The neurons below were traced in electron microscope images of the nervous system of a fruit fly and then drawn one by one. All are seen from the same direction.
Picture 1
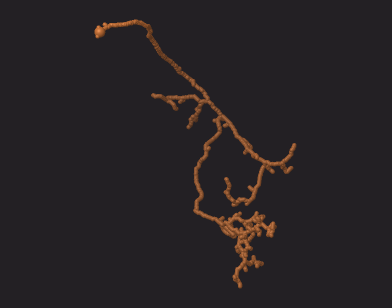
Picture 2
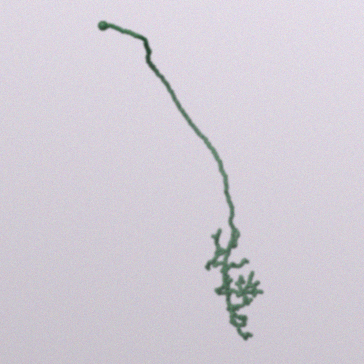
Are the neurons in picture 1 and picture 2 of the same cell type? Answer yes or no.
no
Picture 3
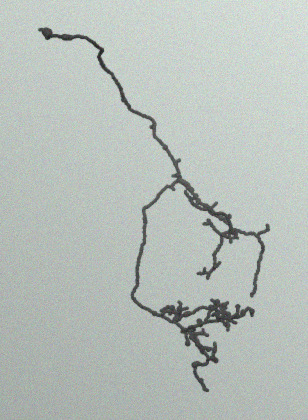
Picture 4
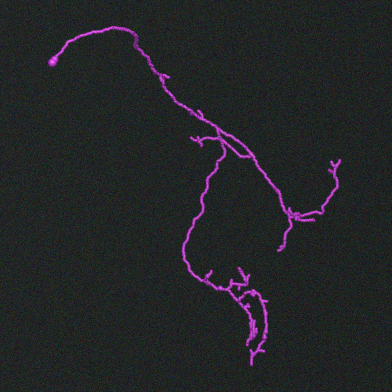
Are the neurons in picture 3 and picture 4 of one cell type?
yes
